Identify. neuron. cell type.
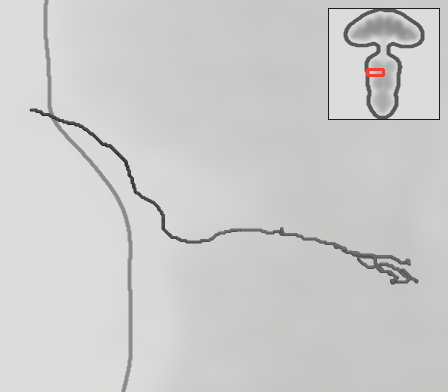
WG1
